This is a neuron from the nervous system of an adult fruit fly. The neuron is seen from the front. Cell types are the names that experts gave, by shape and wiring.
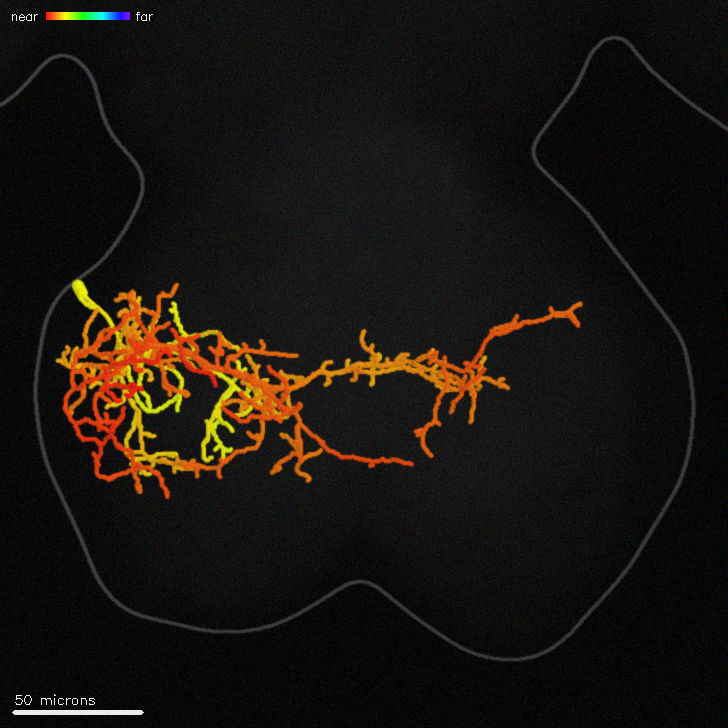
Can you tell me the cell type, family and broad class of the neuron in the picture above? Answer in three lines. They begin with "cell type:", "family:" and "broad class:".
cell type: IN03A022
family: hemilineage 03A
broad class: nerve-cord intrinsic neuron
